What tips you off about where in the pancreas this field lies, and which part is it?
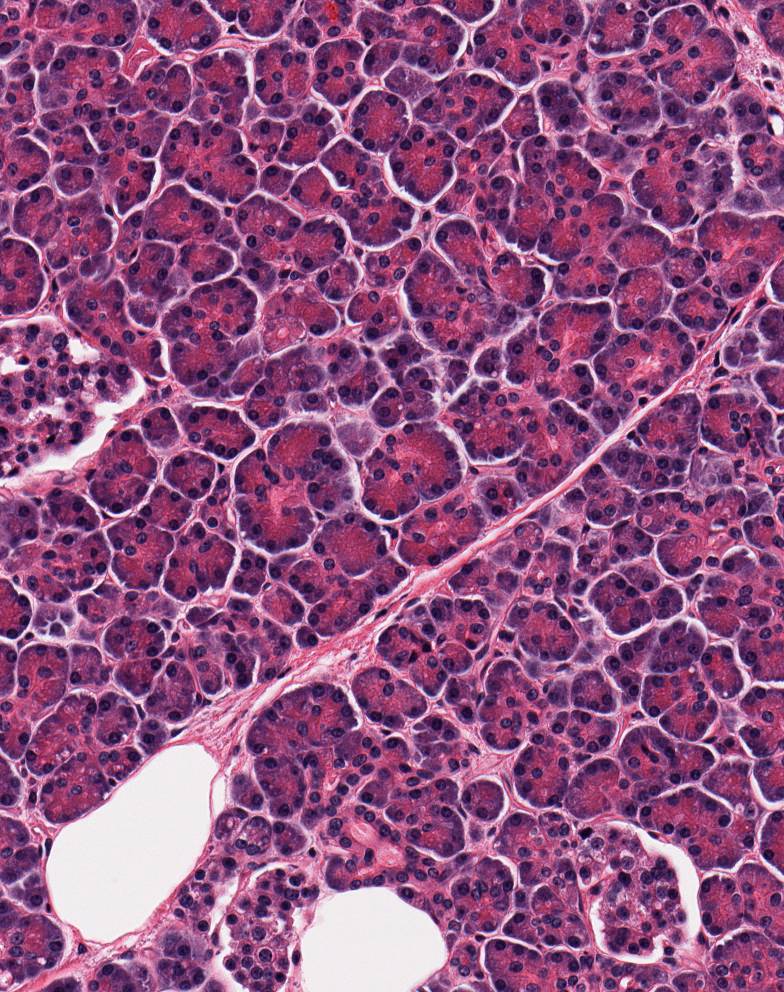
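Field: exocrine pancreas. Whole field closely packed small rounded acini. Acinar cells two-toned: deep pink granular cytoplasm toward each acinar centre, purple toward the edge. Nuclei round, dark, at the outer edge of each acinus. Central lumina tiny, mostly not visible.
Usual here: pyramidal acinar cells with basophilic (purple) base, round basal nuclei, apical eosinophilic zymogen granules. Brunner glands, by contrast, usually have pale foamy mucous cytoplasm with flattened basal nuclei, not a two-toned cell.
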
